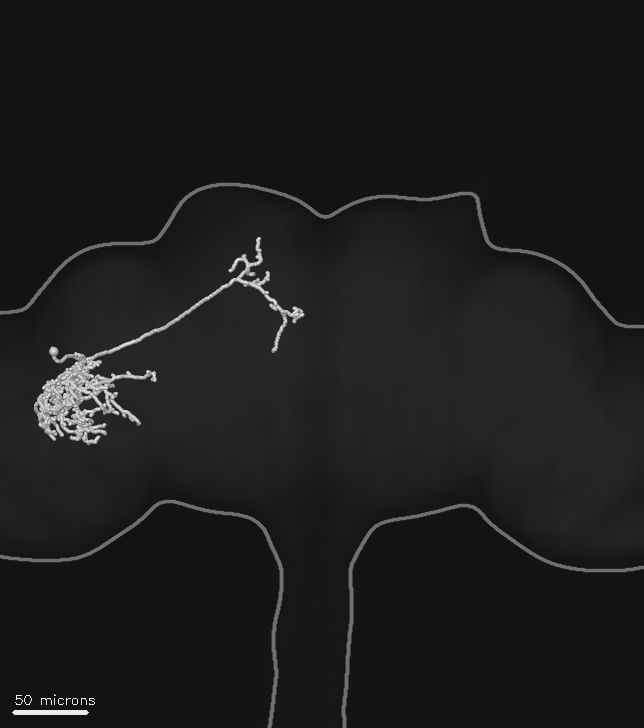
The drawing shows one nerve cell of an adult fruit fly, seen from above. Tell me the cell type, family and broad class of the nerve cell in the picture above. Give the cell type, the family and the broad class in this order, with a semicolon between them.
LHAD1b2; hemilineage LHl2_dorsal; central-brain intrinsic neuron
